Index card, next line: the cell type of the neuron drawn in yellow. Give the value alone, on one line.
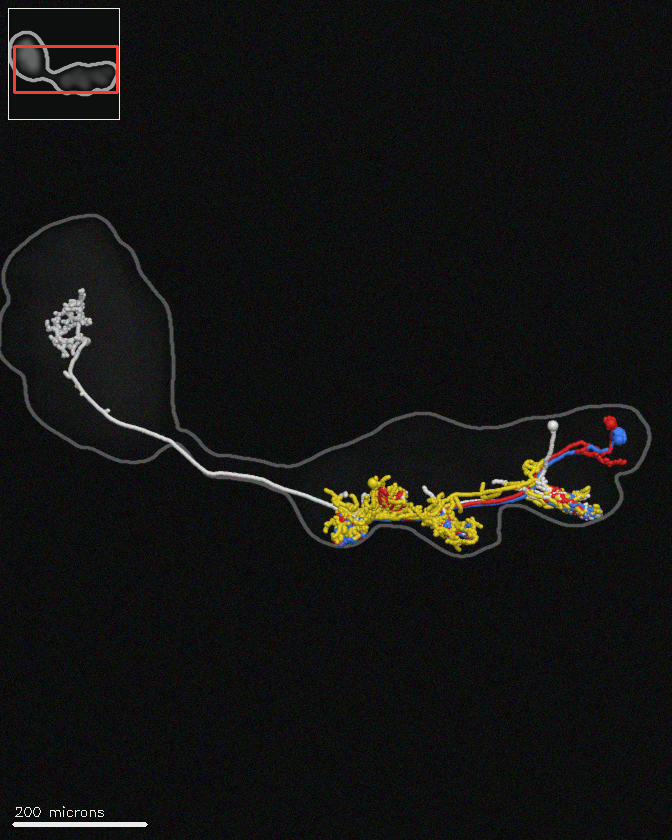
IN05B002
